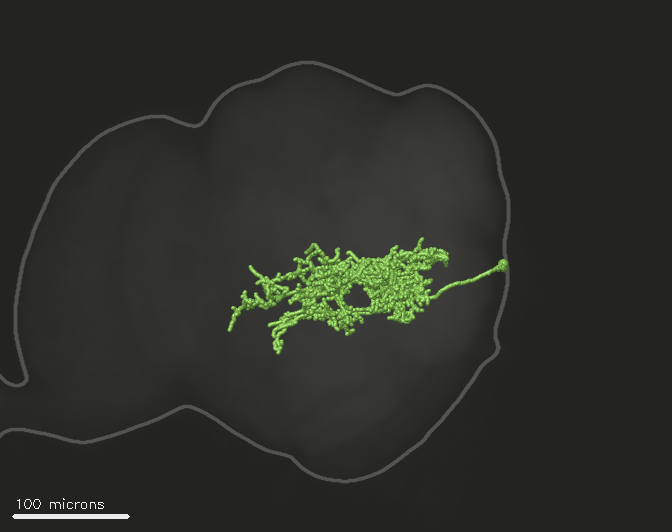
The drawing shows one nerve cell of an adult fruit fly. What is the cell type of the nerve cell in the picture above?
LAL124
